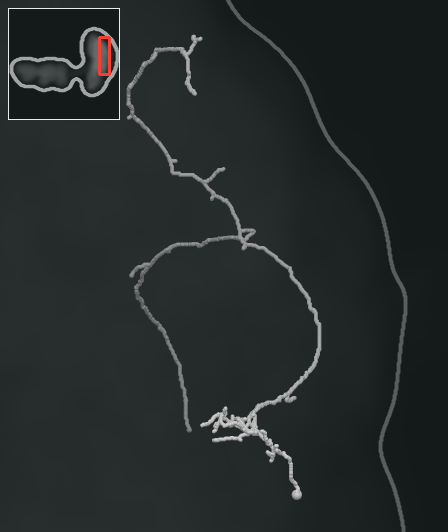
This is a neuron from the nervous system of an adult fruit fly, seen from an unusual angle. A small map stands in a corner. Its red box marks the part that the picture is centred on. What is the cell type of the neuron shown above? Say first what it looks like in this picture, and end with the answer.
It lies in the brain. As drawn here it is taller than it is wide. It is a central-brain intrinsic neuron. It is of cell type FLA004m.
